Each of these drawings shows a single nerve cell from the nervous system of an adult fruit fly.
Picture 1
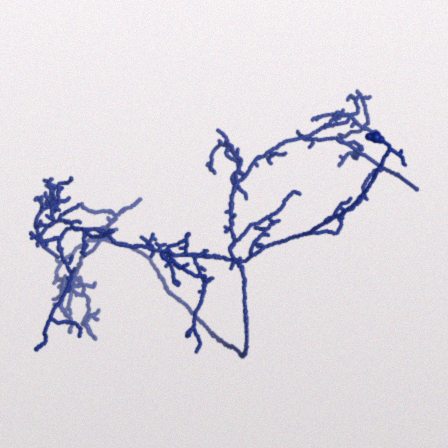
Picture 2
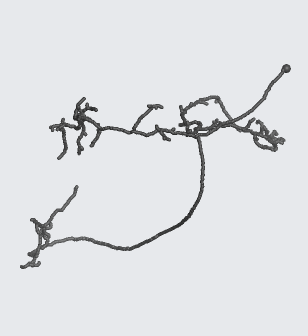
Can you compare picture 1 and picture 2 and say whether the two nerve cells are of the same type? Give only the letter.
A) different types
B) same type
A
